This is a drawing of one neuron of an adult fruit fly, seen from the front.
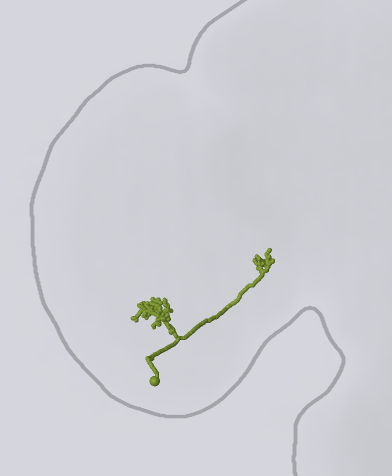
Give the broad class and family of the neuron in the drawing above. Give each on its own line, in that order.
optic-lobe intrinsic neuron
Tm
